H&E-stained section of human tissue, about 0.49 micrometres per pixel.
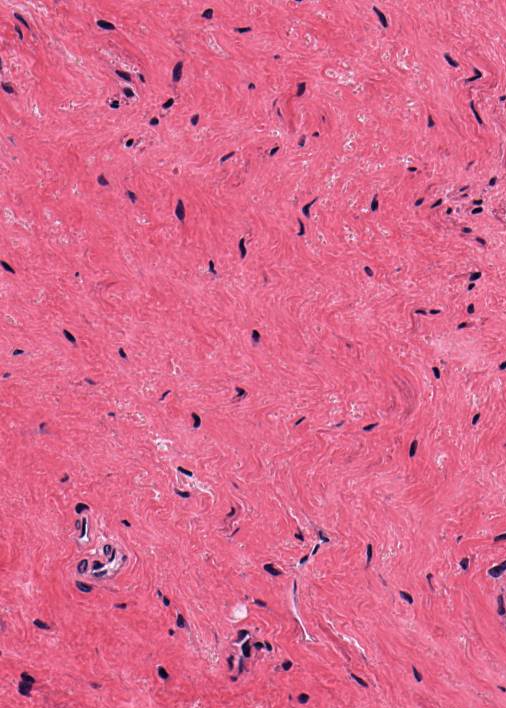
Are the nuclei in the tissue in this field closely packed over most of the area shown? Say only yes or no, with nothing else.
No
